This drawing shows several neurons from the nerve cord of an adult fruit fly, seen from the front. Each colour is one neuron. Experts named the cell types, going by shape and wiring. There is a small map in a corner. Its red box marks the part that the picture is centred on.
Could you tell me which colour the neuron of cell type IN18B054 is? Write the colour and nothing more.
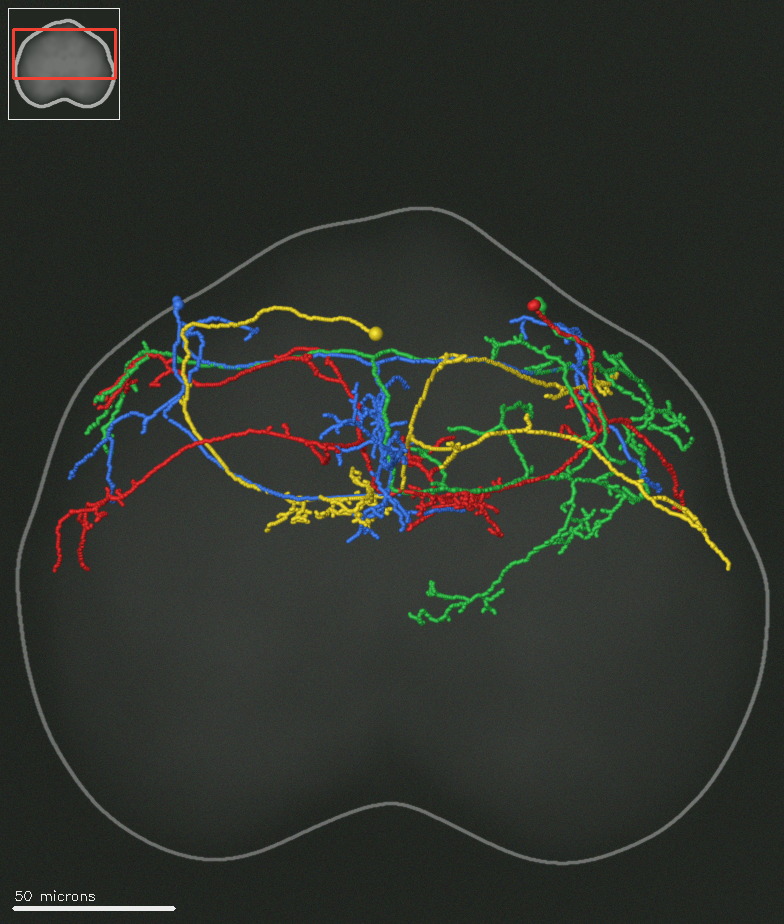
red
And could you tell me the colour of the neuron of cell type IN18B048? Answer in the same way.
green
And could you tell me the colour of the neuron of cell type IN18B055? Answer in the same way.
blue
